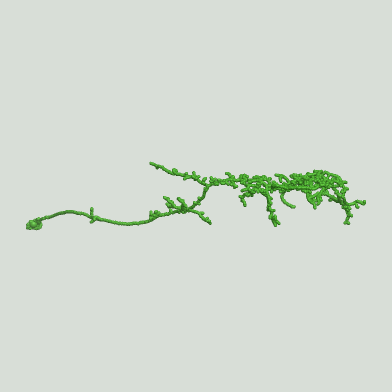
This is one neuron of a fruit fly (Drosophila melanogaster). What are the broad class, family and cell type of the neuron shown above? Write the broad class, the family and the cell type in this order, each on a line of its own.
nerve-cord intrinsic neuron
hemilineage 06B
IN06B038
